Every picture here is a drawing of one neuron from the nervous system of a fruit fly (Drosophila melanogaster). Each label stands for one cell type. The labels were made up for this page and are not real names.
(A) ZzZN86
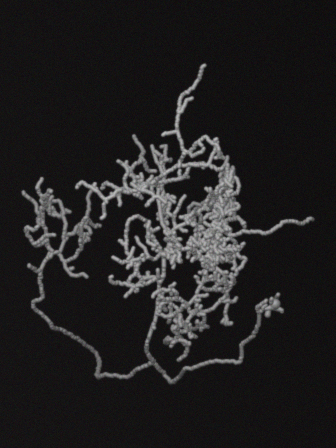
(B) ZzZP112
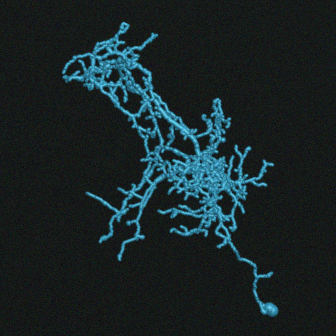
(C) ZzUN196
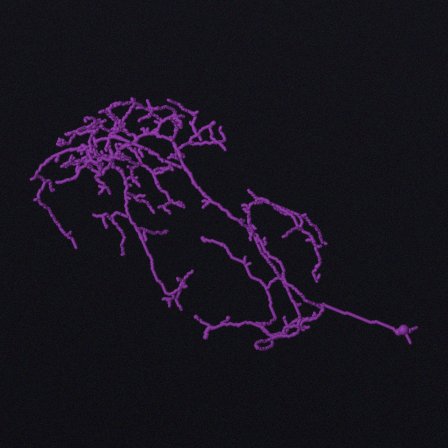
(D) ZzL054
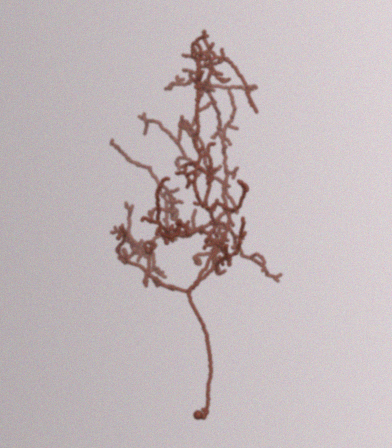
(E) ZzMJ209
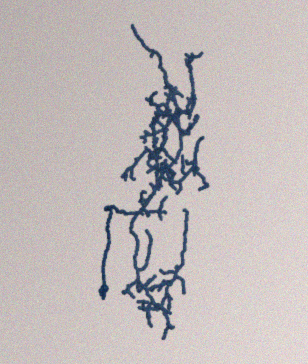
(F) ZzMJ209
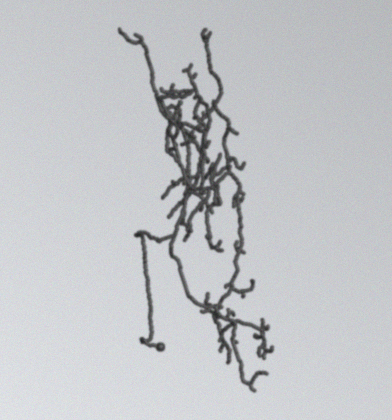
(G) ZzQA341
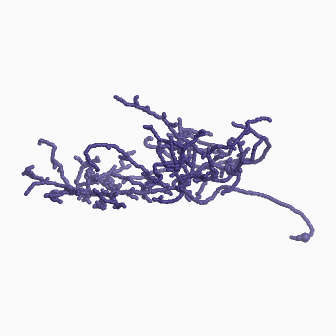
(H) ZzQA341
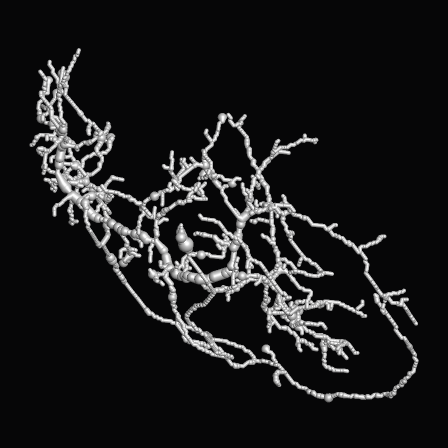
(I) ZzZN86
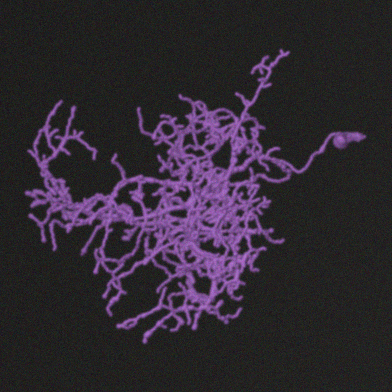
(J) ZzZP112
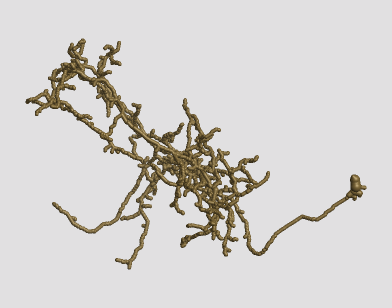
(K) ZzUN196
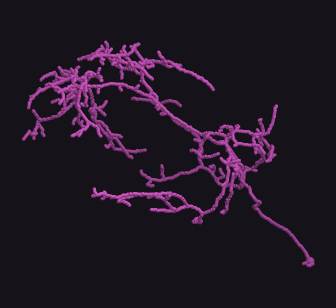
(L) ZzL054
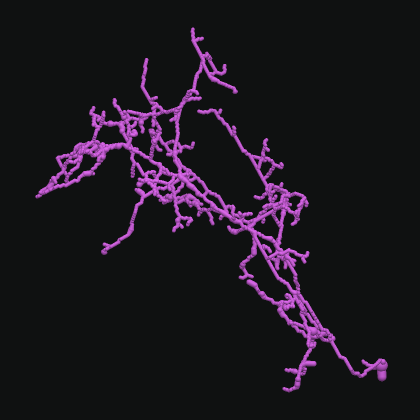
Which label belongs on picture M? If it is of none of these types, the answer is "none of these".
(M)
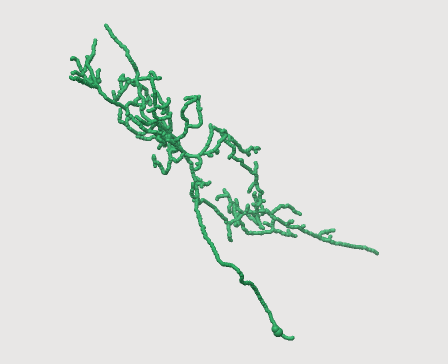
ZzMJ209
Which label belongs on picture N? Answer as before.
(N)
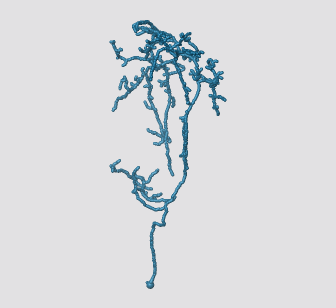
ZzUN196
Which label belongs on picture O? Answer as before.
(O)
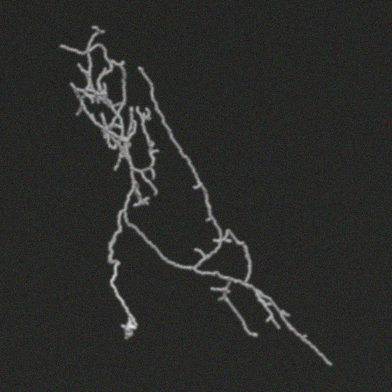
ZzMJ209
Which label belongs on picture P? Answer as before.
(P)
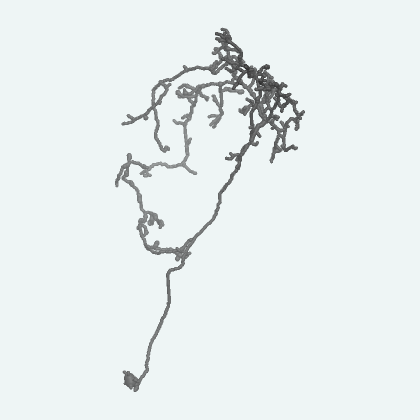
ZzUN196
